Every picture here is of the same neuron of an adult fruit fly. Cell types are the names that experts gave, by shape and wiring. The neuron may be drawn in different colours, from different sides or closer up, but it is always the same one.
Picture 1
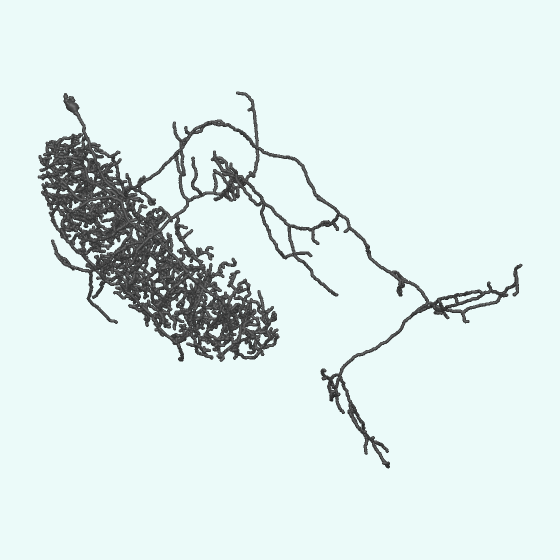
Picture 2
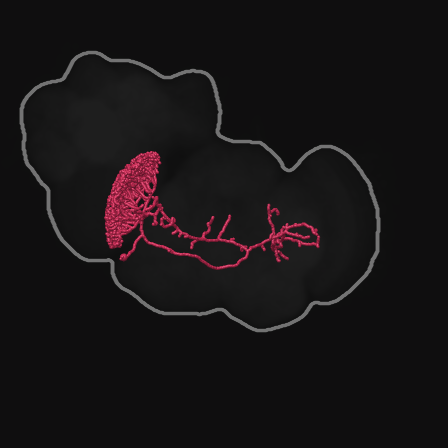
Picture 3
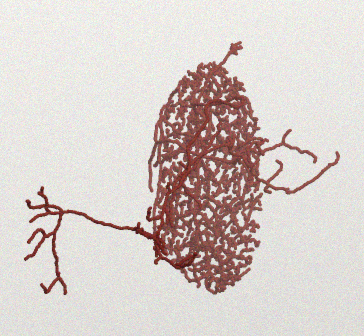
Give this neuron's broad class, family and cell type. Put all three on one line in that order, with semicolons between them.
visual projection neuron; LT; LT66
